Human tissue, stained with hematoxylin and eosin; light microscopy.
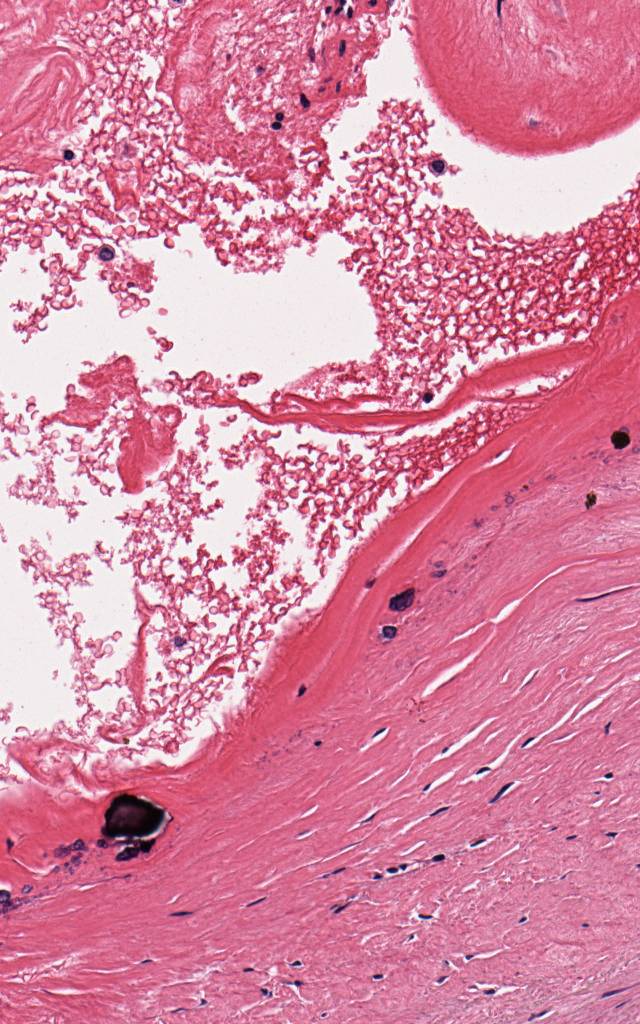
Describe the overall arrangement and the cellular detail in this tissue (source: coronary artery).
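The upper left is a space holding loose red blood cells, with only a few scattered round, dark-staining nucleated cells among them. A diagonal border separates it from the dense pink fibrous wall at lower right, with sparse, thin, elongated dark nuclei between its fibres. Top right, there's a rounded, smooth, homogeneous pink mass without cells.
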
